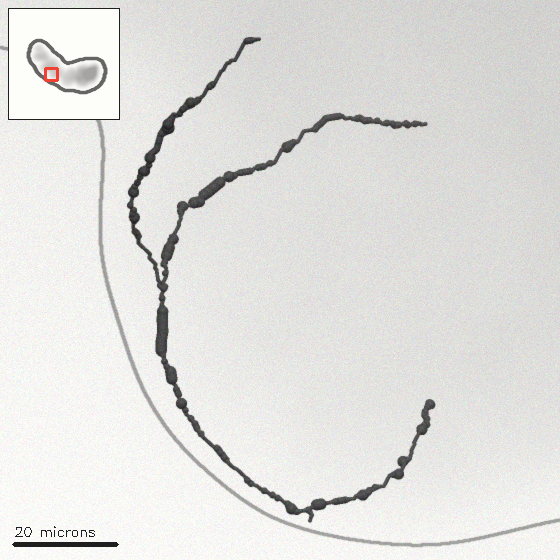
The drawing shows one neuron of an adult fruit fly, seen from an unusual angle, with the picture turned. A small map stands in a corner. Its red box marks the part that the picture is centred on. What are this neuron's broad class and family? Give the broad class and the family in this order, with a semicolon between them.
sensory neuron entering the nerve cord; class mechanosensory proprioceptive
